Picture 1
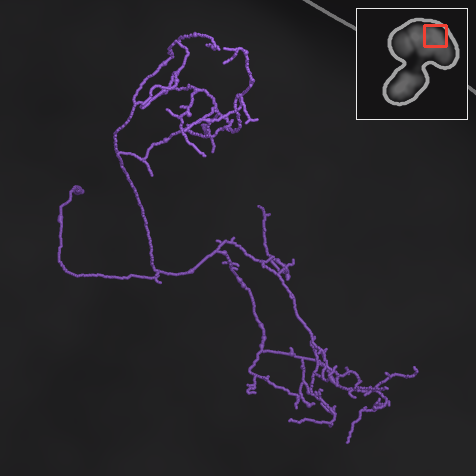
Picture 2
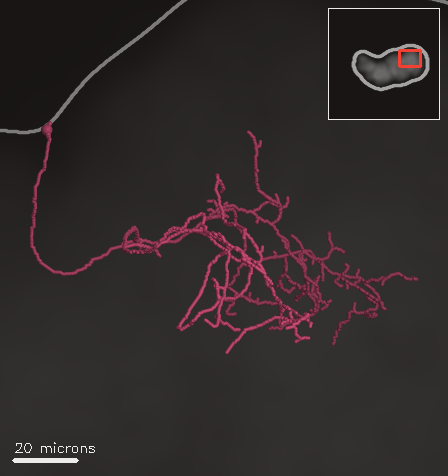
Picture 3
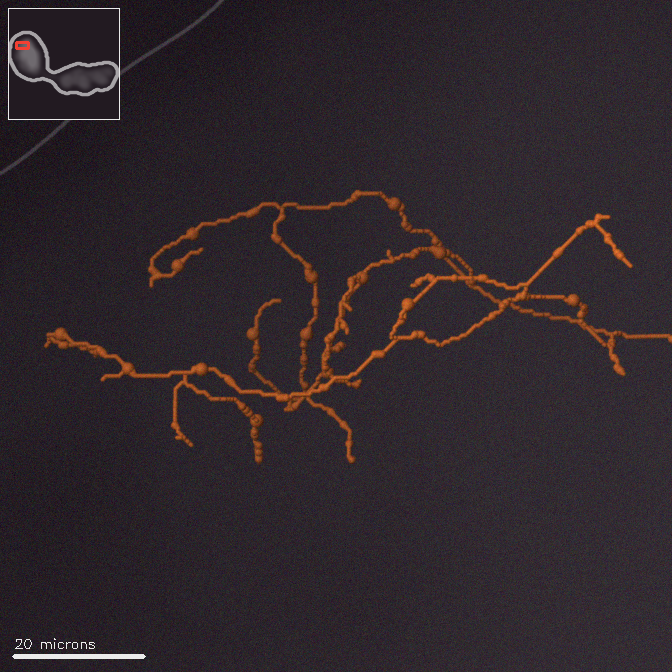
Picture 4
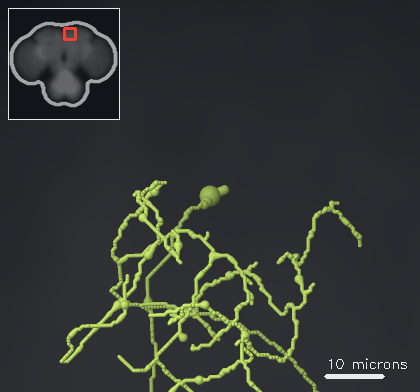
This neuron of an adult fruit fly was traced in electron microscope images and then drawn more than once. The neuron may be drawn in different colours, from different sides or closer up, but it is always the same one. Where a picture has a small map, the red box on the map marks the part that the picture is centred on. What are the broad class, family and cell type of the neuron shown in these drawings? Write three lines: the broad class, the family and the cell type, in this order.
central-brain intrinsic neuron
hemilineage DM3_dorso_lateral
SMP326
